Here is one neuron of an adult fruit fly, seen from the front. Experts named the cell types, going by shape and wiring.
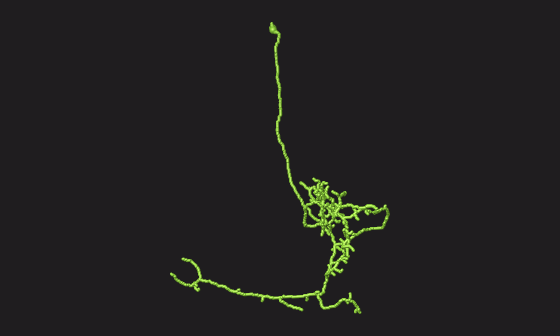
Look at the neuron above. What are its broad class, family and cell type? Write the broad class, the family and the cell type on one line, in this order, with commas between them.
central-brain intrinsic neuron, hemilineage DM1_antero_ventral, VES050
